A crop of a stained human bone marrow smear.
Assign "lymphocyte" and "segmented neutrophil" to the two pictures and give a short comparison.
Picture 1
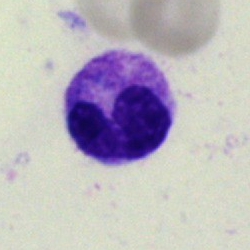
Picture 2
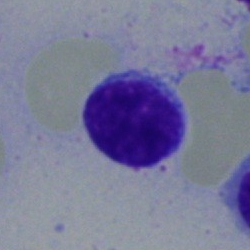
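The segmented neutrophil is the cell in picture 1, and the lymphocyte is the cell in picture 2. In picture 1 the outline is round and smooth, and the nucleus fills the lower half of the cell. Its chromatin is dark and dense, with no nucleoli visible. The cytoplasm is purple-violet and has a mottled, granular look.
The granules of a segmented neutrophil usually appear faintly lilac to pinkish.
In picture 2 the nucleus fills almost the whole cell, leaving very little cytoplasm.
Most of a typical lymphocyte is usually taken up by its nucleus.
The cytoplasm shows mainly as a thin bluish rim along the upper edge of the cell, with no visible granules.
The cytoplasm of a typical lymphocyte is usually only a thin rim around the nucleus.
The chromatin stains dark purple and is dense, with a slightly blotchy texture. A red cell lies on each side of it, one to the left and one to the right. The two cells differ first in how much of the cell the nucleus takes: the lower half in picture 1, almost all of it in picture 2. They differ also in the cytoplasm, which is purple-violet and granular-looking in picture 1 but a thin bluish rim without visible granules in picture 2.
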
